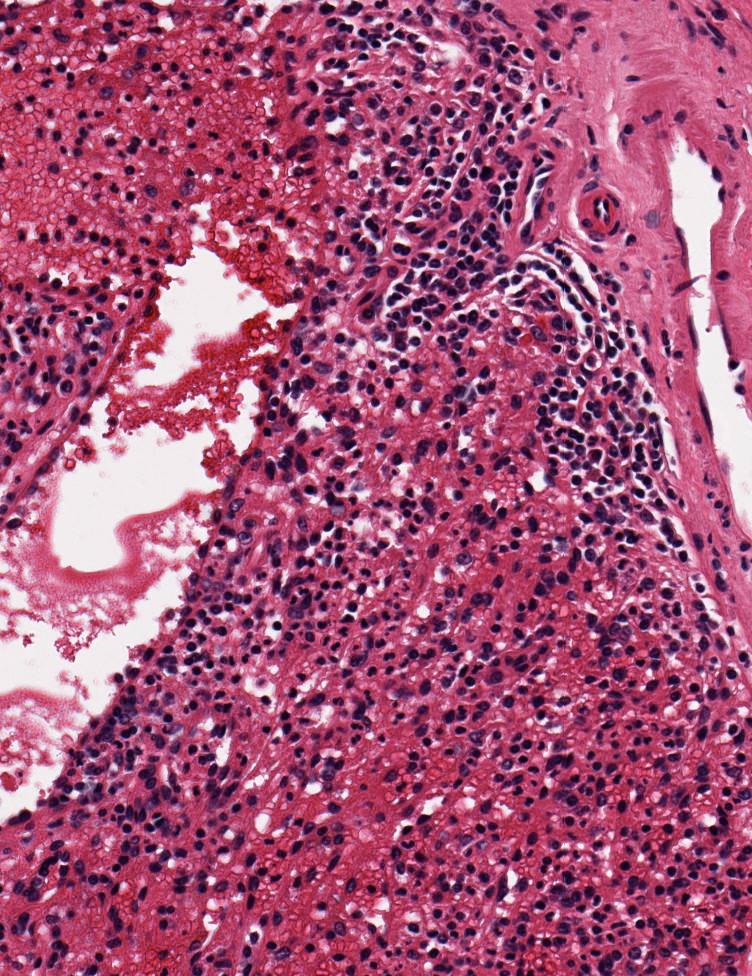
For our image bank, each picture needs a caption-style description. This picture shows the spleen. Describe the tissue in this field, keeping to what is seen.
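Closely packed red blood cells occupy the upper left corner, with few nucleated cells among them. Running down the upper right part is a band of pink fibrous tissue containing elongated nuclei. Within this fibrous tissue, at the right edge of the upper half, a narrow, slit-like empty space runs vertically. Neither epithelium nor glands are present anywhere in the field.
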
